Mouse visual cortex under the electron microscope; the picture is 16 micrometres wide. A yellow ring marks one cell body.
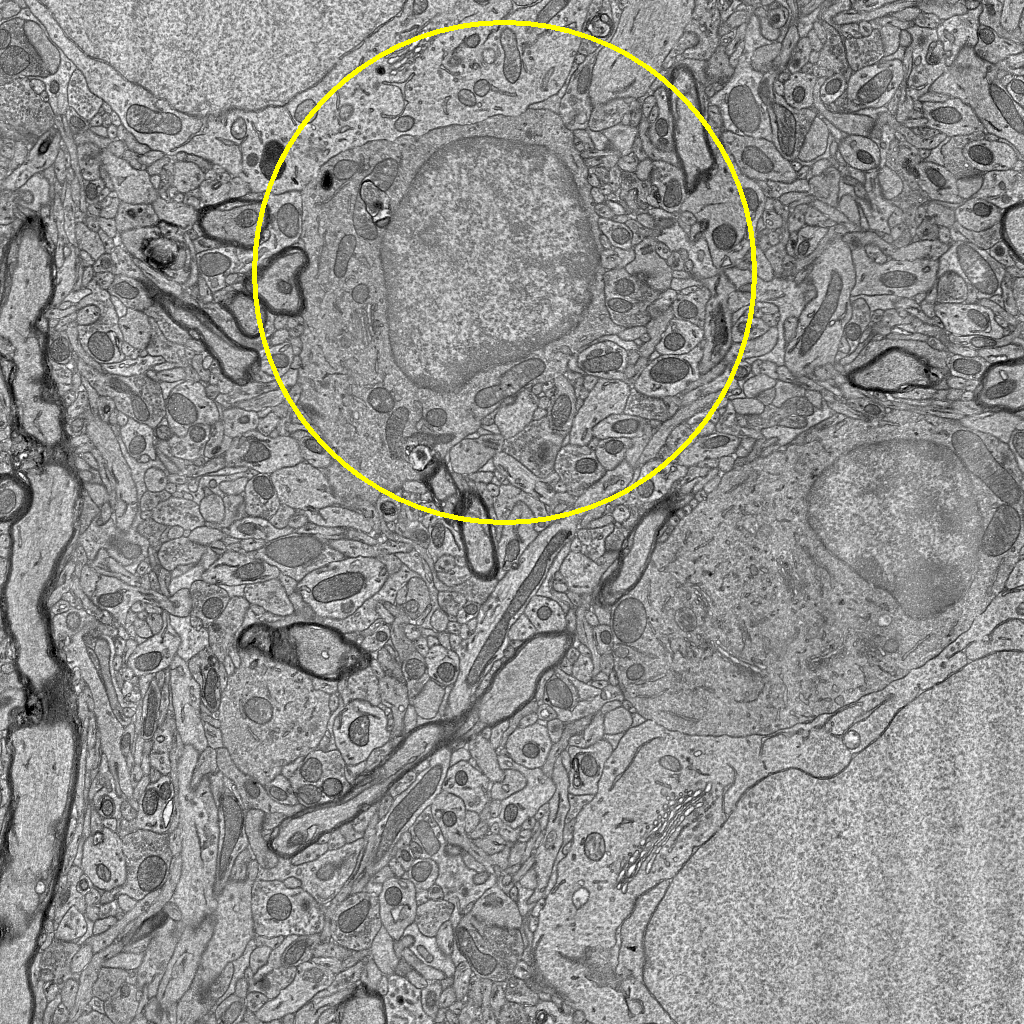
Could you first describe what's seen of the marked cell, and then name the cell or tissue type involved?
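Wholly within the ring lies a large nucleus, rounded but somewhat angular, its envelope smooth and without deep infoldings. Left of the nucleus, cytoplasm holds a few scattered oval and elongated mitochondria; to its upper left, a small, very dark dense body. This is an oligodendrocyte.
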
